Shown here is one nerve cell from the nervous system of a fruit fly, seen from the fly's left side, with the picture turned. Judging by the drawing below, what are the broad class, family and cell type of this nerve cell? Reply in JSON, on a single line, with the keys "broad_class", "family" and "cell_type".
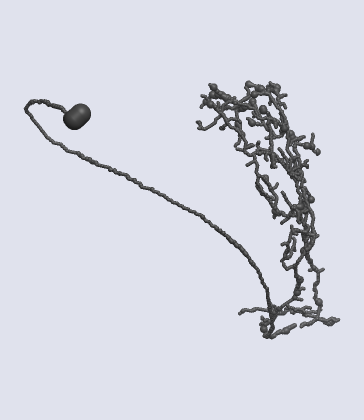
{"broad_class": "central-brain intrinsic neuron", "family": "hemilineage SLPav2", "cell_type": "SLP087"}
